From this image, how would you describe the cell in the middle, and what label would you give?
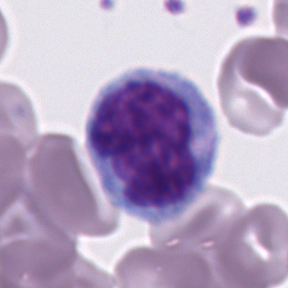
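The nuclear chromatin is dark purple and clumped, with paler gaps between the clumps. No nucleolus is visible. The cytoplasm forms a band that is widest on the right side of the cell and contains no coarse granules. The cell is a monocyte.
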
